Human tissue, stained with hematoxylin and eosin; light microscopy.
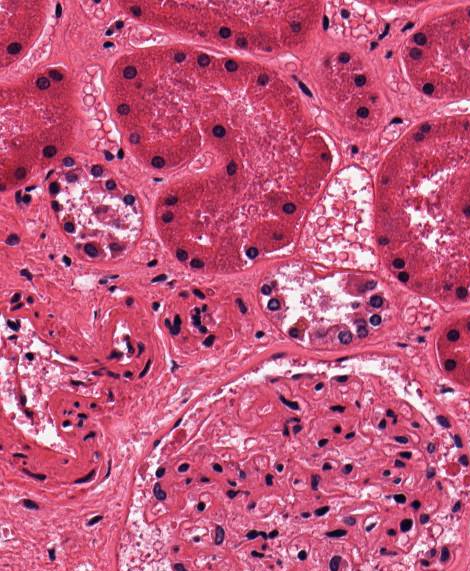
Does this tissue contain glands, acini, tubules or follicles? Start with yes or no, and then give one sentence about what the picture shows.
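Yes. A large rounded glomerulus fills the lower right of the field, with closely packed tubules above it.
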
